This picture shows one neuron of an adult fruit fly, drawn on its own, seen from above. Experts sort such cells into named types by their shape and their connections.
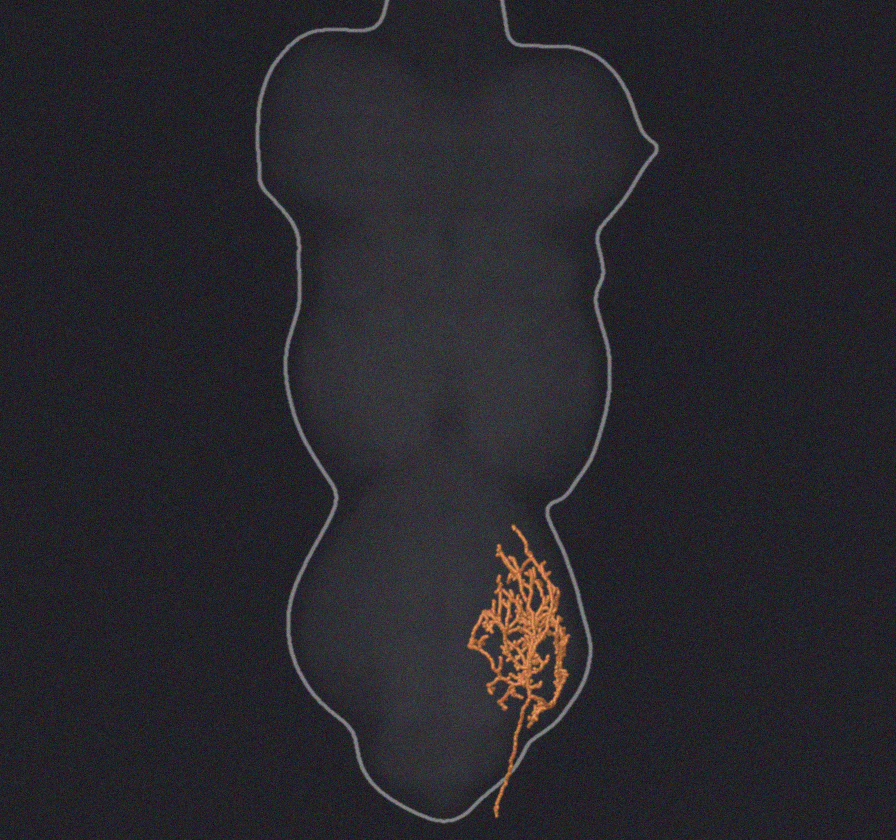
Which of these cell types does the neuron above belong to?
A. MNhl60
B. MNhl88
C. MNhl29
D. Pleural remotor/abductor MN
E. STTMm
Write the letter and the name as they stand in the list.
C. MNhl29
